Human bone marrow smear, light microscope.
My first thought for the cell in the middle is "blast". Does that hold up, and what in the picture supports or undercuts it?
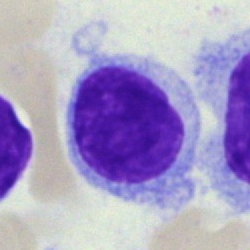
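Edge: a small ring-shaped loop projects at the upper left. Outline: roughly round. Nucleus: off-centre, leaving a wider rim of cytoplasm toward the lower right.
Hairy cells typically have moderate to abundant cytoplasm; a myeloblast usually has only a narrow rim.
The wider rim goes with hairy cell, against blast. Cytoplasm: pale blue.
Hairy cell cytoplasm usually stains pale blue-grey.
The colour is in keeping with hairy cell. Chromatin: dark purple, fairly even, only slightly mottled.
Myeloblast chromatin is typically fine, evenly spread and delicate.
The evenness does not separate the two names. Nucleolus: none distinct.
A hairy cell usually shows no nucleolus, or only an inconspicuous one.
This goes with hairy cell. Verdict: blast does not fit; the cell is a hairy cell.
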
